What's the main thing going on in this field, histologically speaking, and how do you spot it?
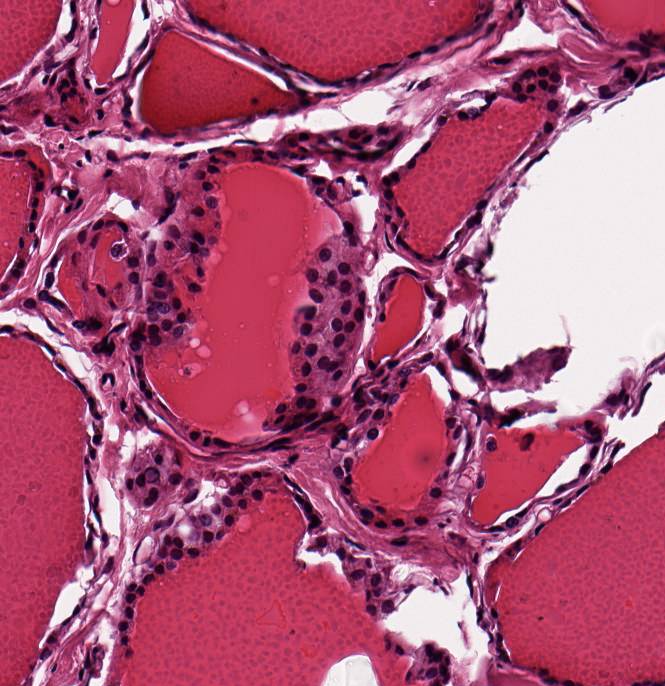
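That's a thyroid follicle you're looking at. The follicle lumina are filled with homogeneous deep pink colloid.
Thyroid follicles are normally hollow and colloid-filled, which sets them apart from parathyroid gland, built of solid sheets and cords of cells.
Along the lower left margin of the central follicle, small round clear and pale vacuoles sit in the colloid. The stroma between the follicles has no lymphocyte aggregates.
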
